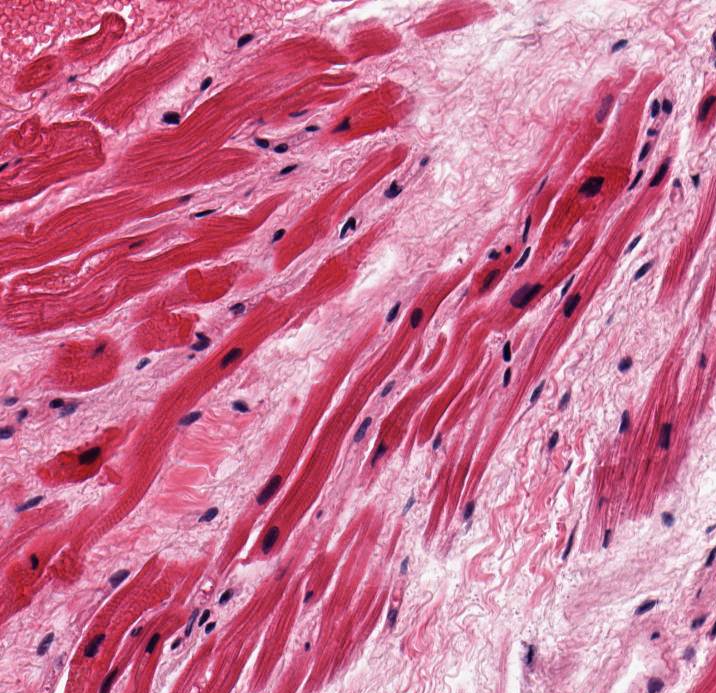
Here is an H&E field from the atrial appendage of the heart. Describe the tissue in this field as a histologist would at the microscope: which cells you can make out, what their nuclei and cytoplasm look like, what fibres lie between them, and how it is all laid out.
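Across the middle and right of the field, bundles of muscle fibres run diagonally from lower left to upper right. Their cytoplasm stains a deep eosinophilic red, and their elongated dark purple nuclei sit centrally within the fibres. In the connective tissue between the fibres you'll spot small spindle-shaped nuclei scattered about.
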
